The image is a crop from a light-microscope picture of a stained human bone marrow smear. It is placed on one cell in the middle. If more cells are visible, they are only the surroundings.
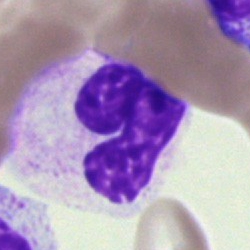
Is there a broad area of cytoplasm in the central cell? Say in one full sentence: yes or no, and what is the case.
Yes, this cell has broad cytoplasm around its nucleus.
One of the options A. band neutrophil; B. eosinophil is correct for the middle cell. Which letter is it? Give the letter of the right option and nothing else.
A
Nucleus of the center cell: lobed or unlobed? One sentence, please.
The nuclear material is gathered into one compact round, oval or kidney-shaped mass.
